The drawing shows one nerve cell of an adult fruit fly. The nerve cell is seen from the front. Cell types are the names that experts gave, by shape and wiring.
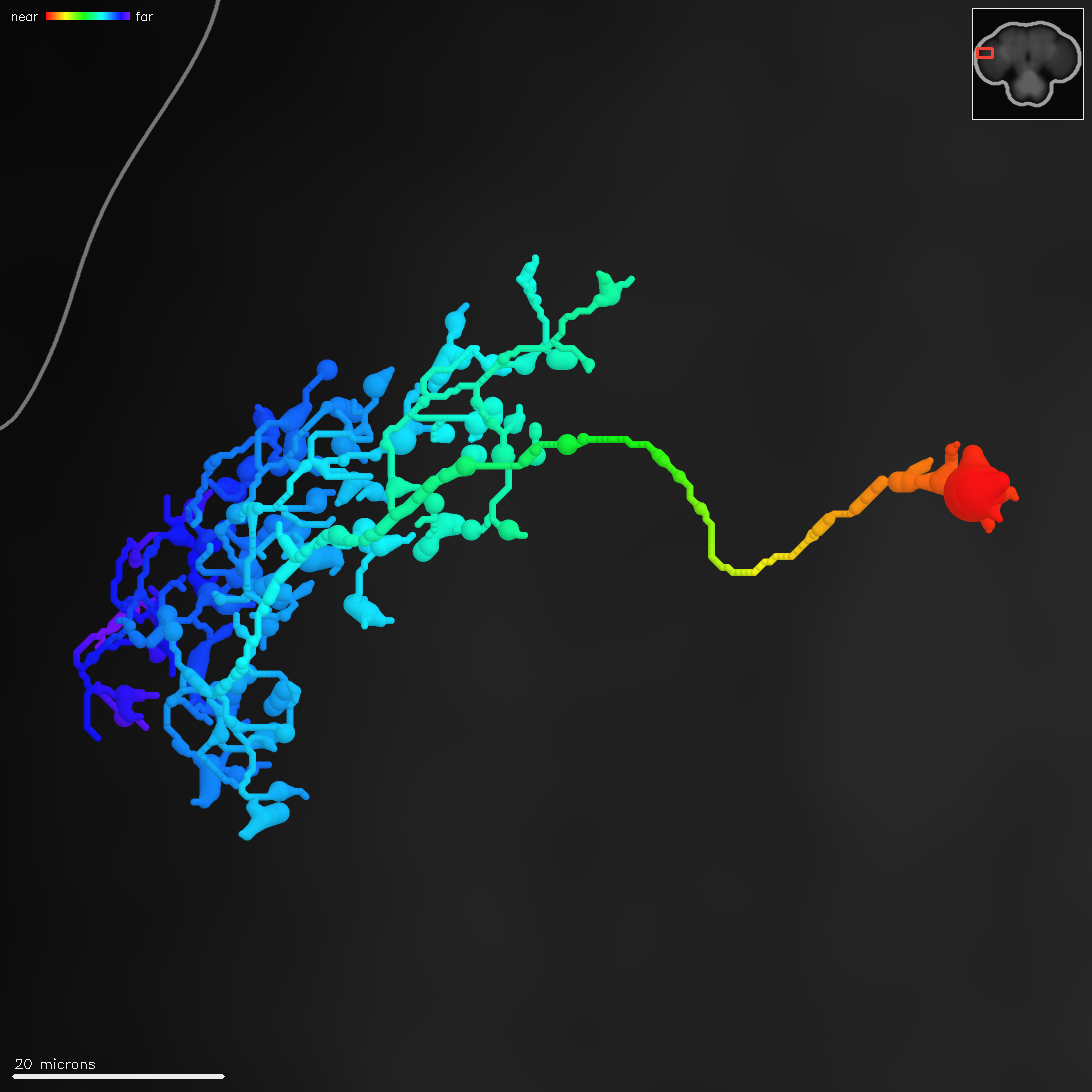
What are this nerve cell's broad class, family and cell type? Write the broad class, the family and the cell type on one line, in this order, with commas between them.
optic-lobe intrinsic neuron, Dm, Dm1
